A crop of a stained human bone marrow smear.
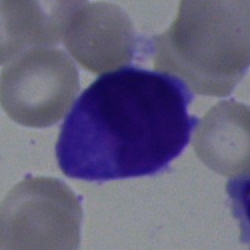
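Blast: see how its outline is irregular and somewhat angular rather than round. Look along the right edge and you will find a small knob-like projection sticking out. Search the cell as you like; no granules and no vacuoles can be seen.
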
